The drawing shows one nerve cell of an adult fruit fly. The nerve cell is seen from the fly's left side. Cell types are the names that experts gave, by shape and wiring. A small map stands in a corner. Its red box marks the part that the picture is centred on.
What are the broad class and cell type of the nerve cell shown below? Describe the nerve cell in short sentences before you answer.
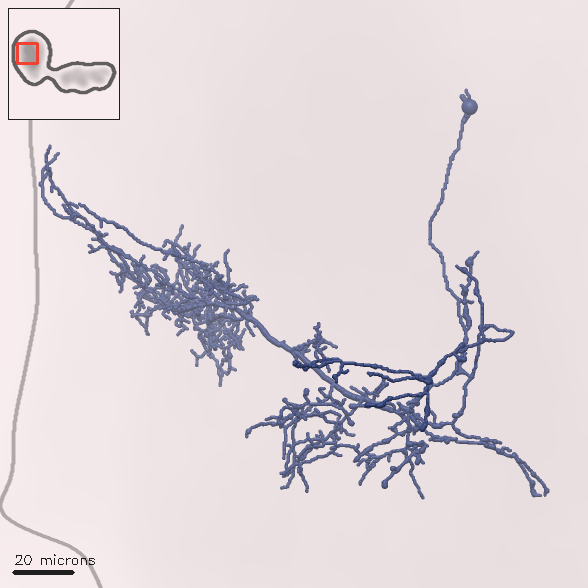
The cell body can be seen at the upper right of the picture. From left to right in the picture it spans about 170 microns. Its broad class is central-brain intrinsic neuron. The cell type is VES054.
